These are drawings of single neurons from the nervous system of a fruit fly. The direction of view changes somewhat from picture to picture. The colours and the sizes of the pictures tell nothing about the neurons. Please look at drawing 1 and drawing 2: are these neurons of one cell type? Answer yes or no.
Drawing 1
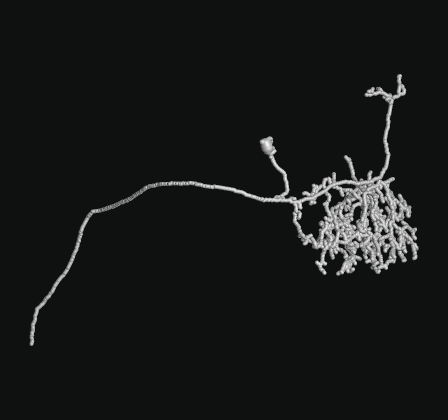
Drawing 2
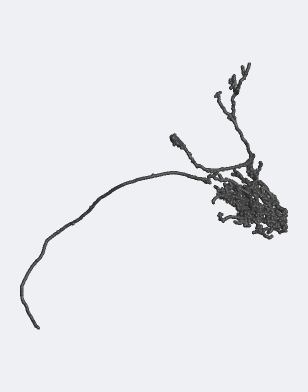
yes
